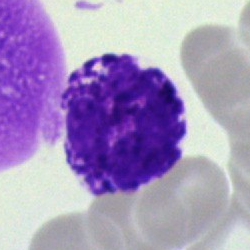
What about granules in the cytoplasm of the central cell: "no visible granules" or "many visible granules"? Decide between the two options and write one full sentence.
There is a large number of visible granules in the cell's cytoplasm.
